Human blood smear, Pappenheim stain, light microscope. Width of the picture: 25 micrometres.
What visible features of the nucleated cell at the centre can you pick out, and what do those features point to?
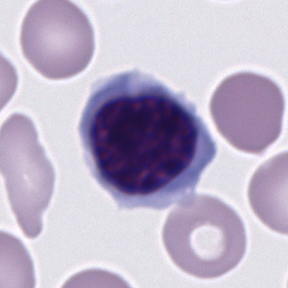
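Along the left side of the nucleus, the cytoplasm is at its narrowest. The chromatin is dark purple and coarsely clumped, and no nucleoli are visible. No vacuoles are seen in the cytoplasm. This nucleated cell is a normoblast.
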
